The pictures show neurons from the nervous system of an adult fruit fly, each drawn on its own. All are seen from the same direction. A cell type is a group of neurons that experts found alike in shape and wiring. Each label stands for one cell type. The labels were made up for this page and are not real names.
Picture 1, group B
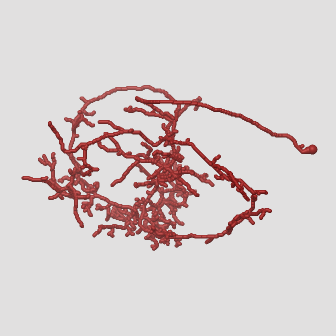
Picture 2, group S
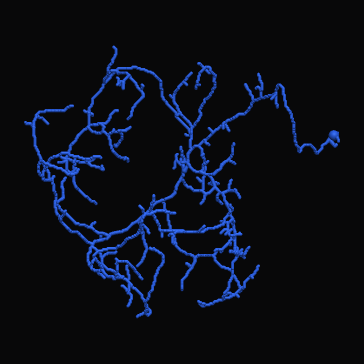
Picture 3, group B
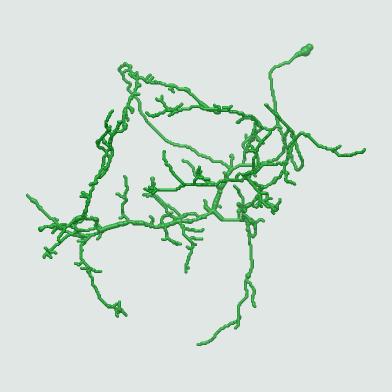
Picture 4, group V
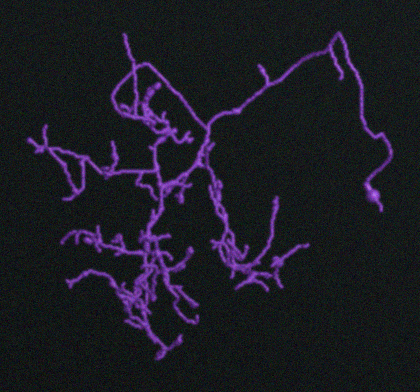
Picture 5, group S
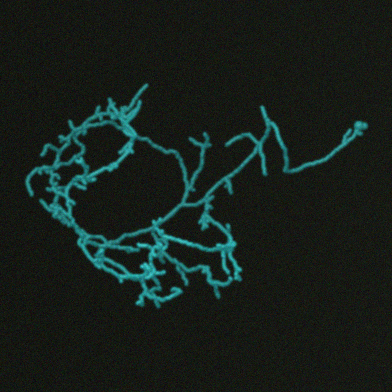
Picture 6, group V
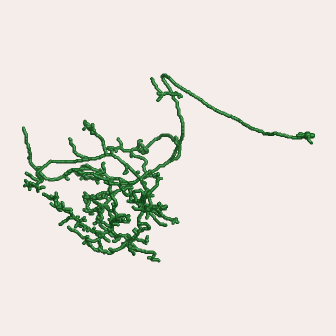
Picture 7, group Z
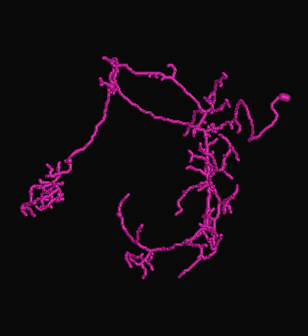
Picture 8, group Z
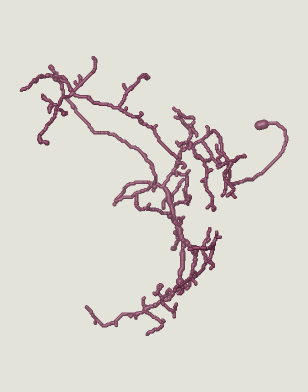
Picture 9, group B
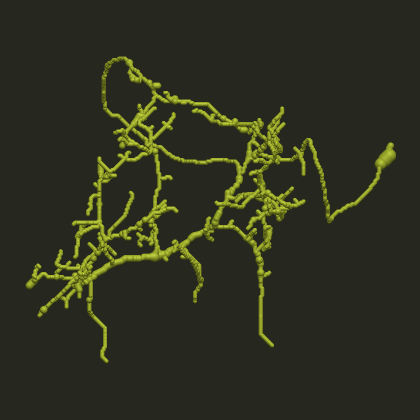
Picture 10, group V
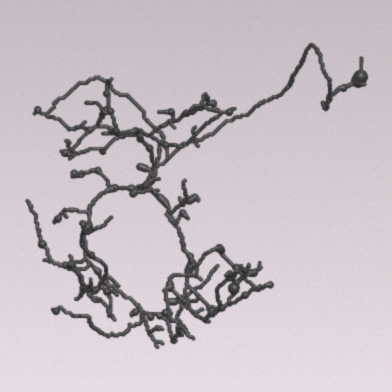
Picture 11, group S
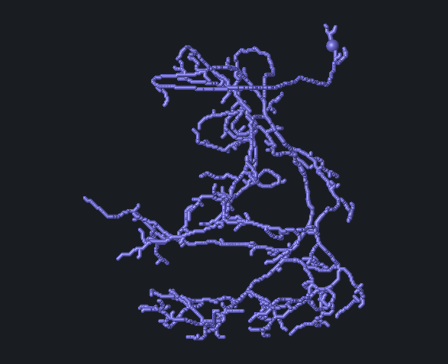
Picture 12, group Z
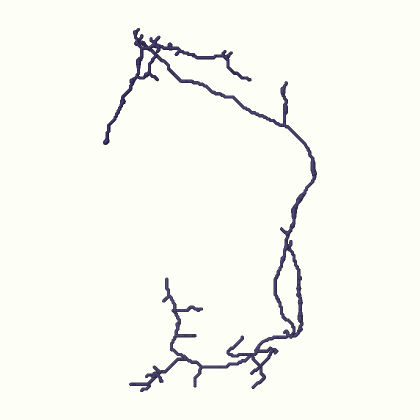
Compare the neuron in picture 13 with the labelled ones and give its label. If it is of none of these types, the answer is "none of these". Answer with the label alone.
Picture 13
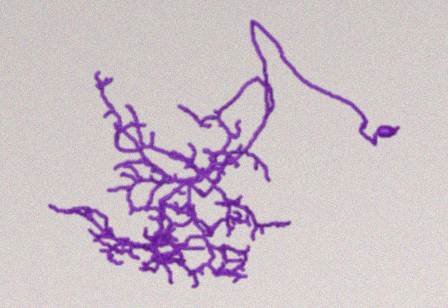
group V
